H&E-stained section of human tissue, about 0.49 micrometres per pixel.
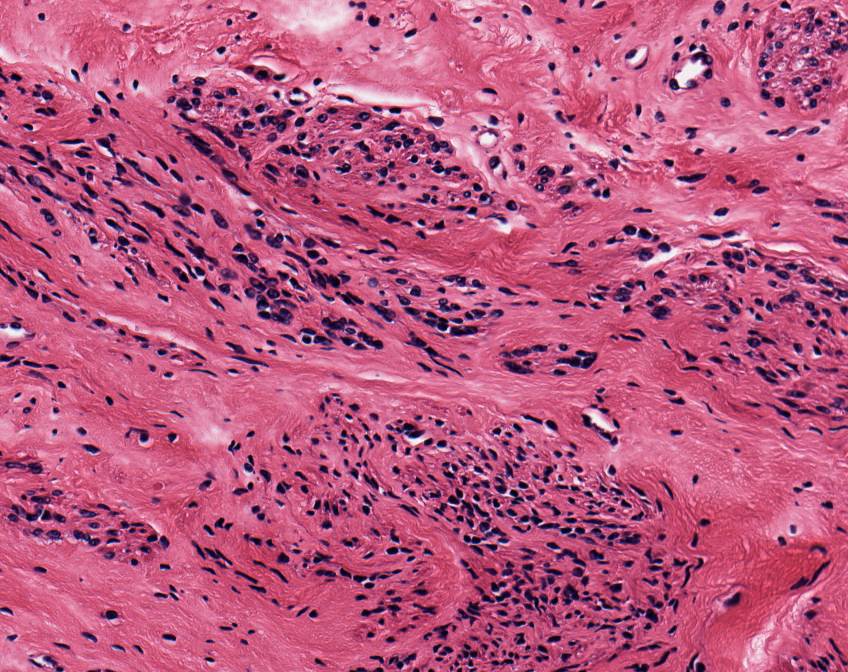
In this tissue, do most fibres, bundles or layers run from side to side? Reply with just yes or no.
Yes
